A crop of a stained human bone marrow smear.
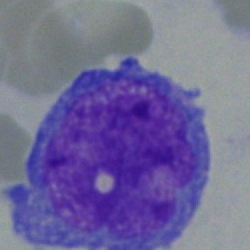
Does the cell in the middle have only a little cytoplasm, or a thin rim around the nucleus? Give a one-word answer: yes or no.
Yes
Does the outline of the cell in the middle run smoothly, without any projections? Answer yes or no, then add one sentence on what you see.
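No. The cell outline is irregular, with small bumps and projections along the top and lower-left edges.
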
